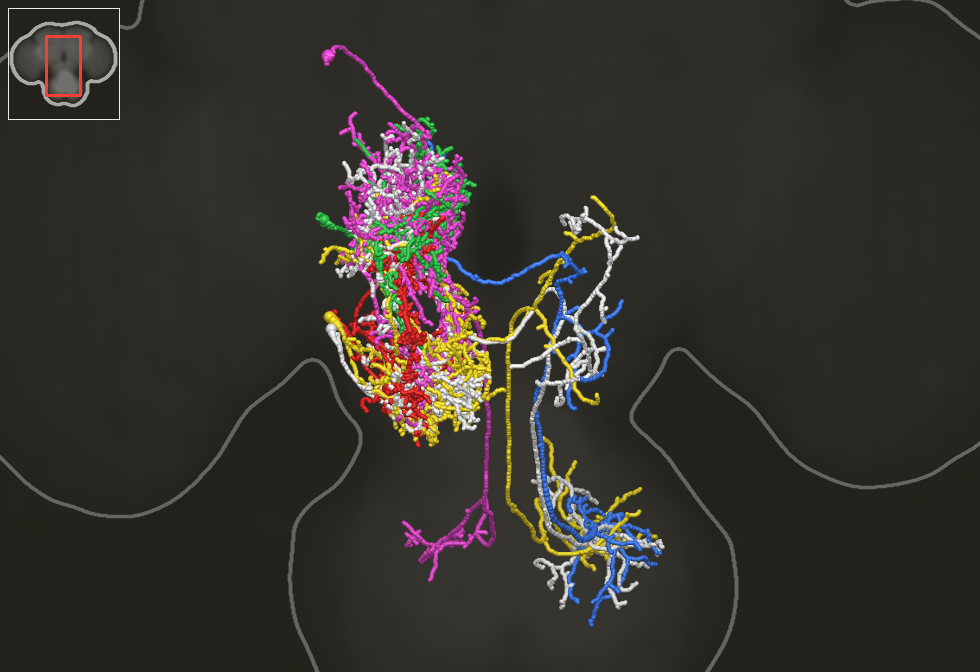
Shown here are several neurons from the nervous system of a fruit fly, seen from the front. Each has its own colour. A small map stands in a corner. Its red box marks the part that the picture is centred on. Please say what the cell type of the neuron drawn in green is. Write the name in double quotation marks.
"CB0316"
